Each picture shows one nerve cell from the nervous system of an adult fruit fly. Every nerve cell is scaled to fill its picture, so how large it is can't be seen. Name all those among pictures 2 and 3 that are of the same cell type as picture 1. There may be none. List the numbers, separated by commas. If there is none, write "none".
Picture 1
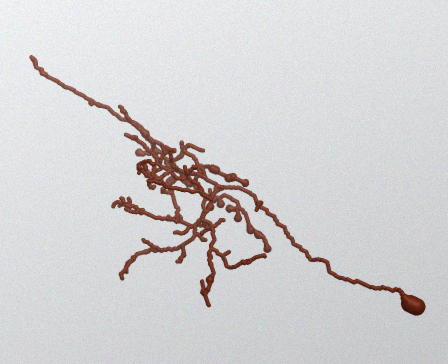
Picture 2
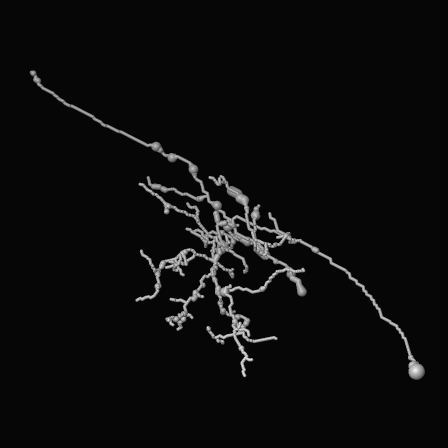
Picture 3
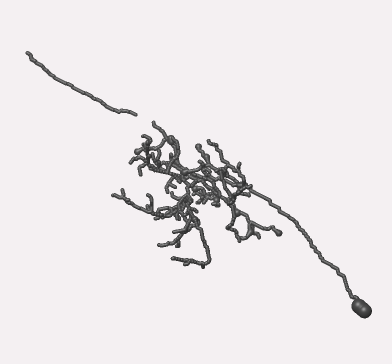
2, 3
